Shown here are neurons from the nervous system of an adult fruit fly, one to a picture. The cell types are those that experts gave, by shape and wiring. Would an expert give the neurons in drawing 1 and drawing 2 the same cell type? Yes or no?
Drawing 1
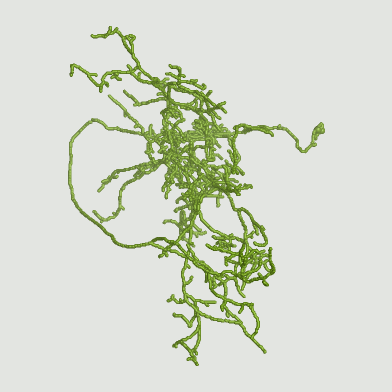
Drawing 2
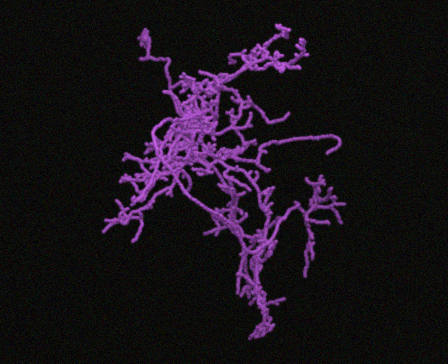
yes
